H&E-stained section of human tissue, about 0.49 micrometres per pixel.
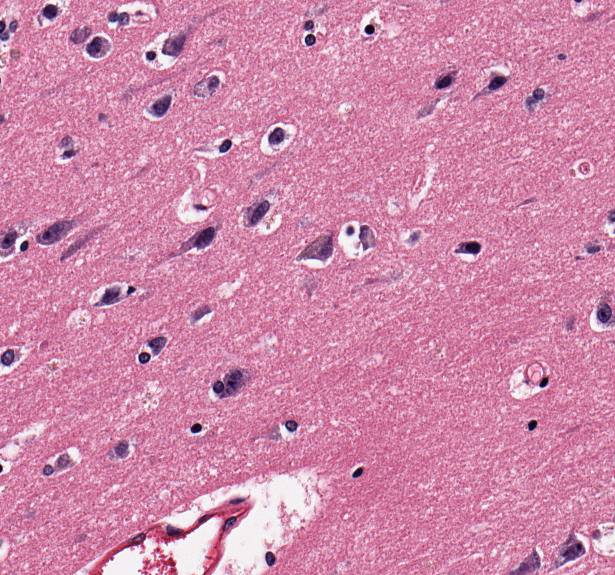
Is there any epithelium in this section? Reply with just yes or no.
No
